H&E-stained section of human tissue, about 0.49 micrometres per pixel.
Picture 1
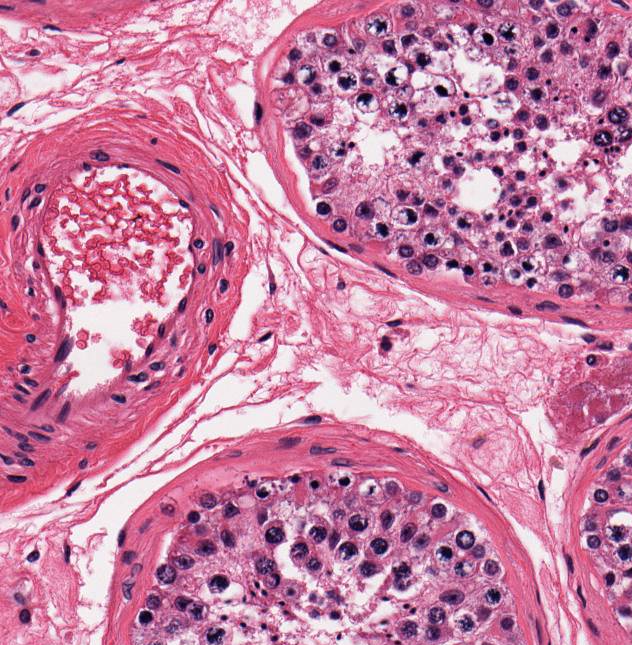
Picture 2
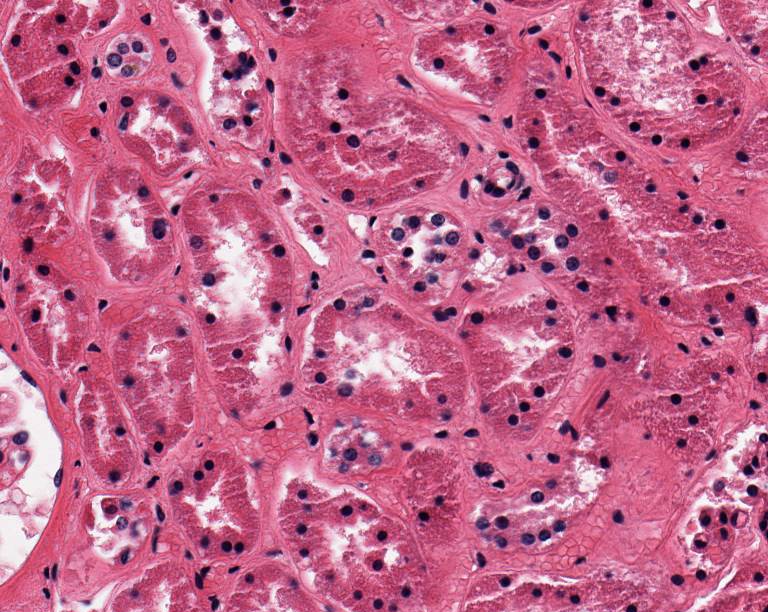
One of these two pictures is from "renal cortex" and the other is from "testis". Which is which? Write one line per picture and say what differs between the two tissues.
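Picture 1 is from the testis. Each tubule is filled by a stratified epithelium many cells deep, leaving little open lumen.
Picture 2 is from the renal cortex. Most tubules are lined by a single layer of cuboidal cells with abundant granular eosinophilic cytoplasm.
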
